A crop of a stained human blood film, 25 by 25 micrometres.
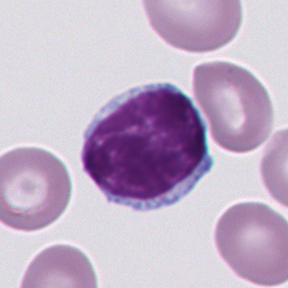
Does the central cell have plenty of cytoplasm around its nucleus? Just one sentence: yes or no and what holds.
No, in this cell the cytoplasm is scant.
